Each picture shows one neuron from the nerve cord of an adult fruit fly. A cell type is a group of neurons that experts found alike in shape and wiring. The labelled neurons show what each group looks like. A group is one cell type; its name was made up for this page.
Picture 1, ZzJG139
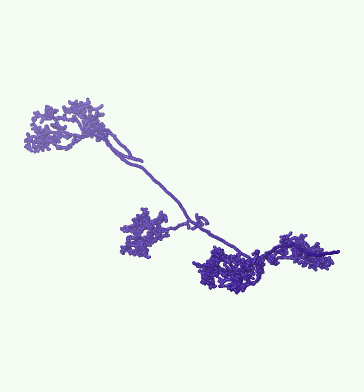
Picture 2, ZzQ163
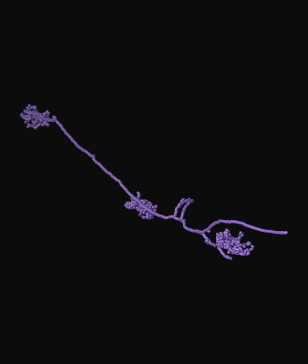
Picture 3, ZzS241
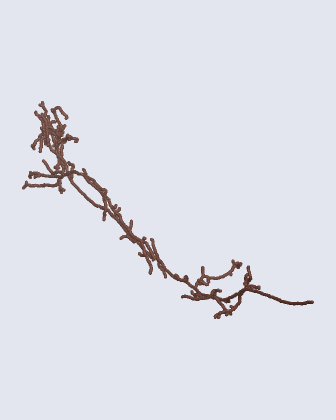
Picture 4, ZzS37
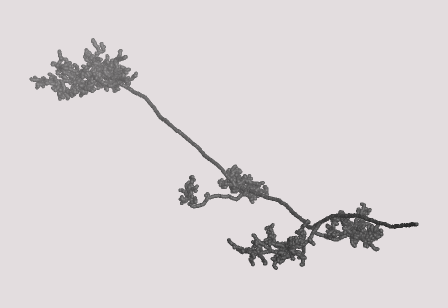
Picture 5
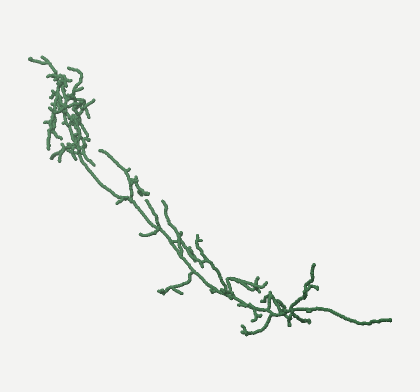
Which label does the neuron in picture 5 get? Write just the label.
ZzS241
